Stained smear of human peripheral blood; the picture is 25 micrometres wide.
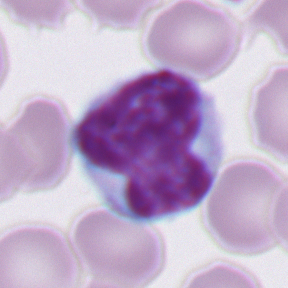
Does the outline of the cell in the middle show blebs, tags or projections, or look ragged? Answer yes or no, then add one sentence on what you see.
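No. The cell outline is roughly round and smooth.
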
